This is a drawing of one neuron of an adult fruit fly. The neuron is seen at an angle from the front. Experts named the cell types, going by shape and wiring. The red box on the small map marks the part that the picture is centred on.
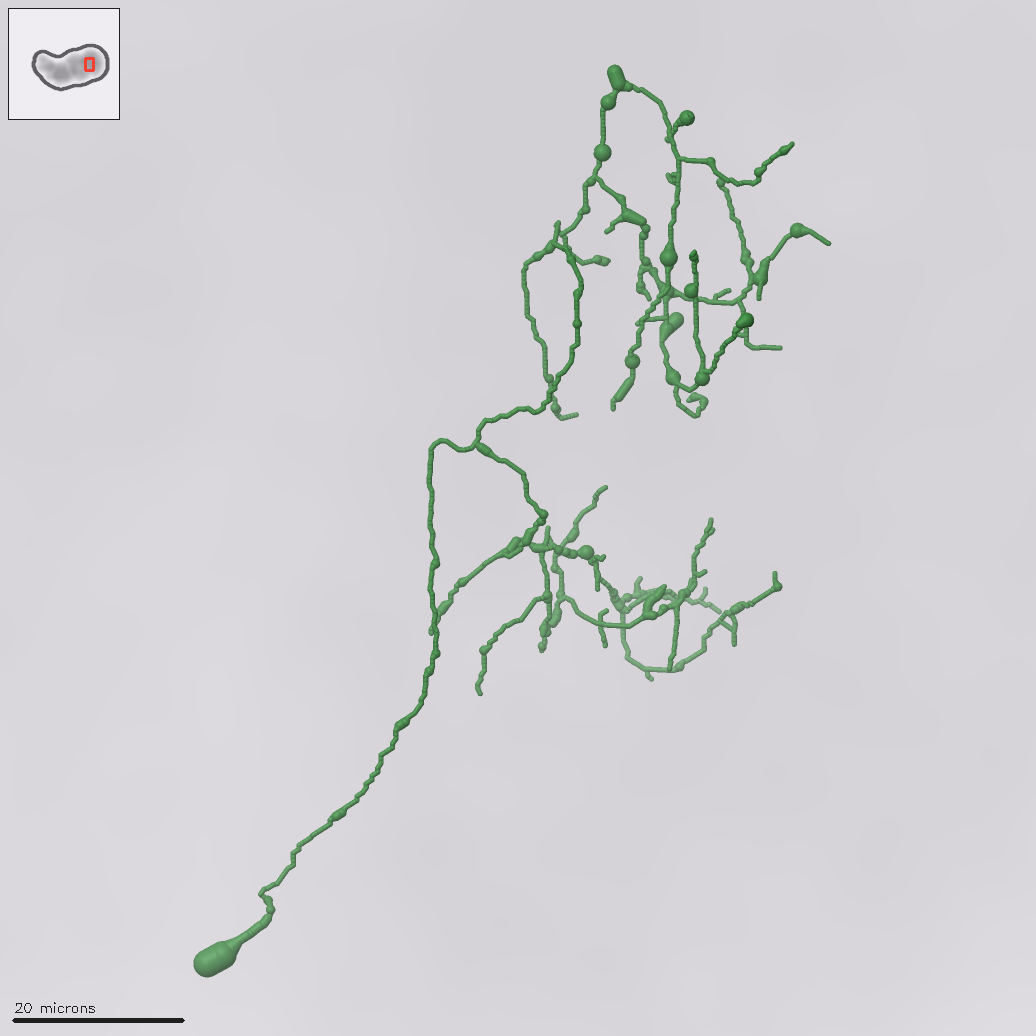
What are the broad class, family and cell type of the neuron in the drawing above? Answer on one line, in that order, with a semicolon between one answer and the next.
optic-lobe intrinsic neuron; Li; Li18b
